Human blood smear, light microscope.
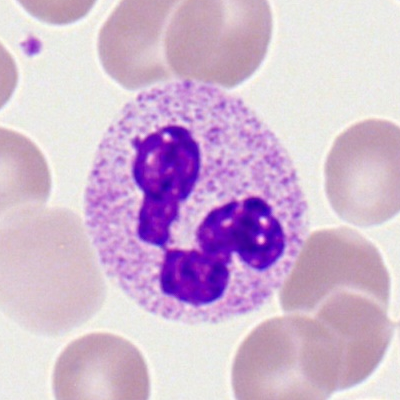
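Segmented neutrophil, central cell, stained human blood smear under the light microscope. Outline smooth, round to slightly oval. Chromatin dense, dark purple and coarsely clumped. Cytoplasm abundant and pale pinkish-lilac, with fine lilac granules scattered evenly throughout.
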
